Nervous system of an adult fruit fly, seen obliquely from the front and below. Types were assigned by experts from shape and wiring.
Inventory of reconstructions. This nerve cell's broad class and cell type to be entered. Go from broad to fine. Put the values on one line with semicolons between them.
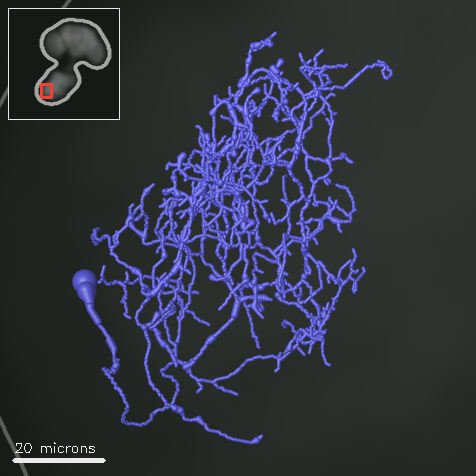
nerve-cord intrinsic neuron; INXXX322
